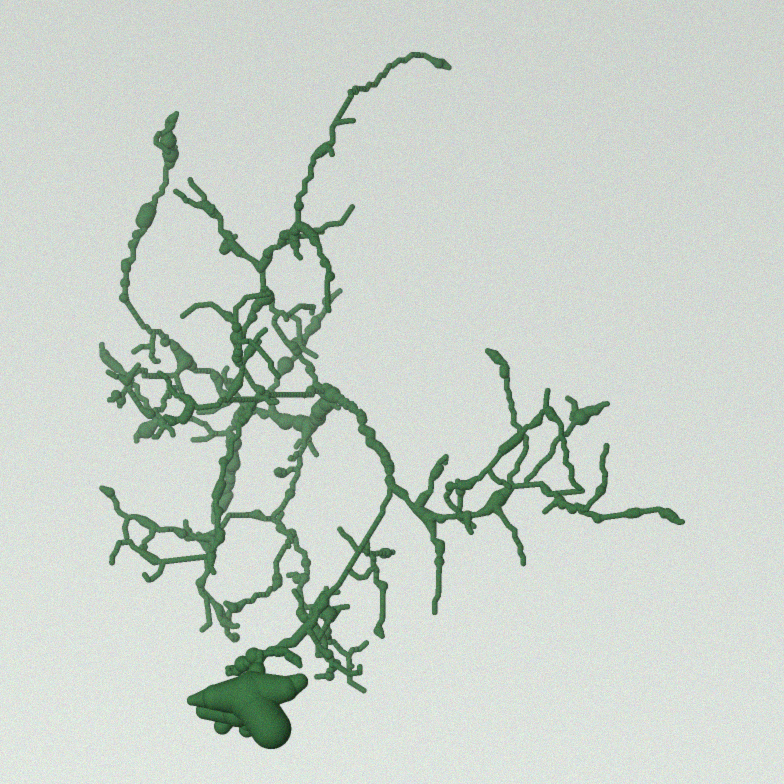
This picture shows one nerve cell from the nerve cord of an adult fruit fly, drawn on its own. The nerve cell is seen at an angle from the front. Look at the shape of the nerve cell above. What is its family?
hemilineage 15B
